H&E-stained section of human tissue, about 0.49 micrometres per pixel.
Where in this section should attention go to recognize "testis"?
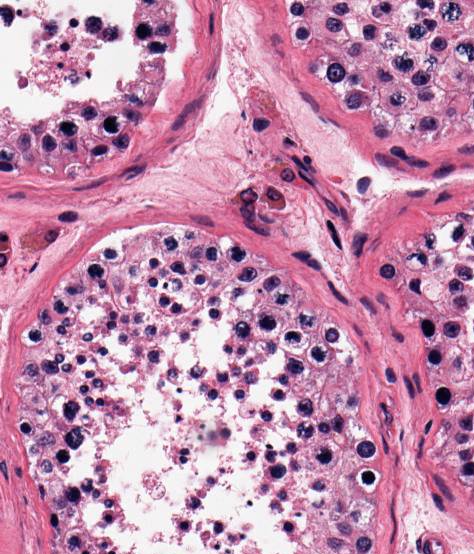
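This tissue is testis. I see cross-sections of several rounded tubules, the largest in the lower half, separated by narrow strips of interstitial tissue. Those strips go with the name.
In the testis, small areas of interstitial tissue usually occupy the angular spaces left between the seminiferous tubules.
Each tubule is filled by many layers of rounded cells with round nuclei, not by a single layer of epithelium. That sets these tubules apart from the rete testis.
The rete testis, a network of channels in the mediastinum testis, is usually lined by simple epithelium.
Each tubule is bounded by a thick, pink, layered wall whose flattened spindle-shaped nuclei run parallel to its circumference. Among the layered cells I also notice large cells with big round nuclei of coarsely clumped dark chromatin.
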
